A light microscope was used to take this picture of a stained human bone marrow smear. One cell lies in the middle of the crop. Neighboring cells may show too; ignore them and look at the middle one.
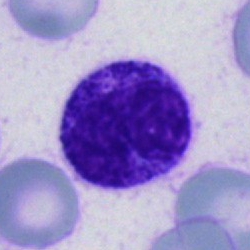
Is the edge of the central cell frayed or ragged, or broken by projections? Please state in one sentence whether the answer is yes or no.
No, a rough outline is not present, since the cell's edge is smooth.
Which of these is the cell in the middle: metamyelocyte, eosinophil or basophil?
basophil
